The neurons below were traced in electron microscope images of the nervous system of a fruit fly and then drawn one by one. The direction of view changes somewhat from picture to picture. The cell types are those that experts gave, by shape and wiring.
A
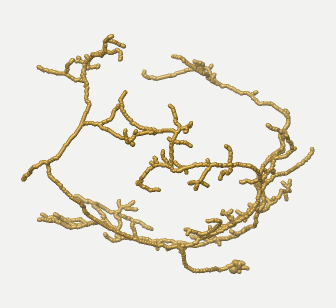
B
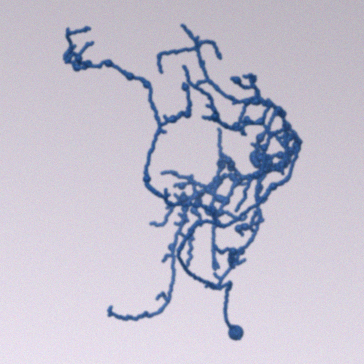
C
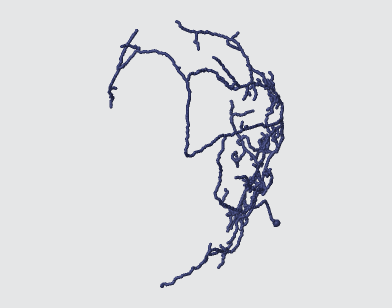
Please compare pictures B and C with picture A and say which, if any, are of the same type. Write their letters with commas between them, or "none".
none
